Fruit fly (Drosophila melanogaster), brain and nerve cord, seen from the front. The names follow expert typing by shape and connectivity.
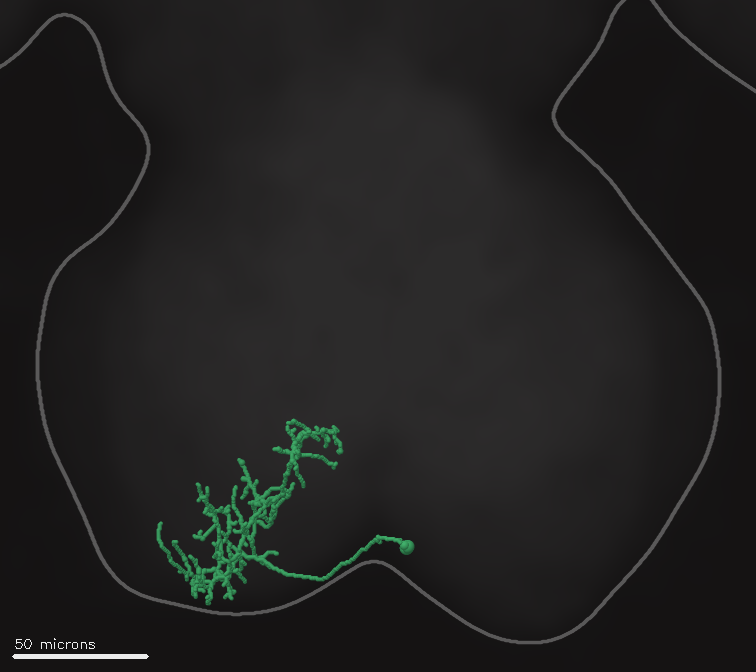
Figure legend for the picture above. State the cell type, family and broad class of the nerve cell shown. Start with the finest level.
IN13B079; hemilineage 13B; nerve-cord intrinsic neuron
